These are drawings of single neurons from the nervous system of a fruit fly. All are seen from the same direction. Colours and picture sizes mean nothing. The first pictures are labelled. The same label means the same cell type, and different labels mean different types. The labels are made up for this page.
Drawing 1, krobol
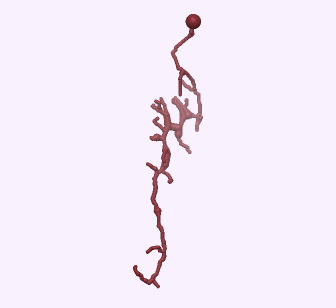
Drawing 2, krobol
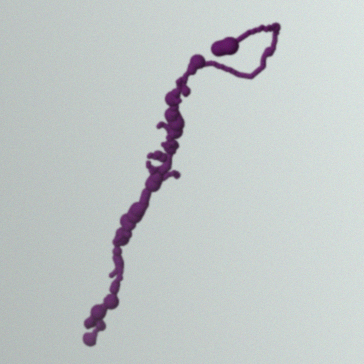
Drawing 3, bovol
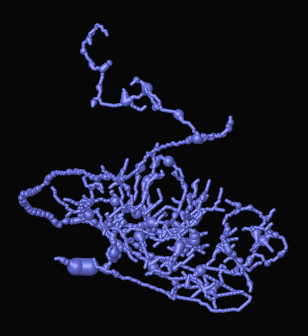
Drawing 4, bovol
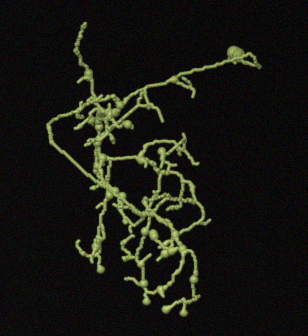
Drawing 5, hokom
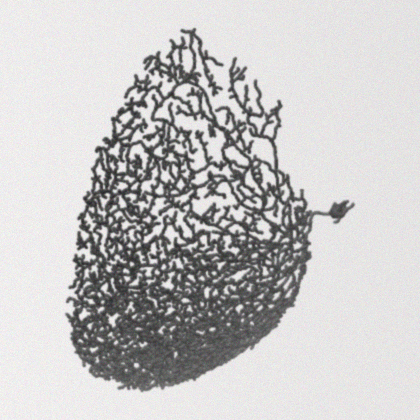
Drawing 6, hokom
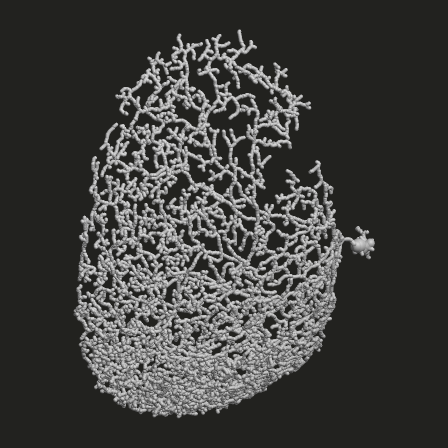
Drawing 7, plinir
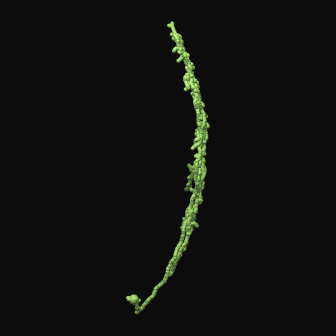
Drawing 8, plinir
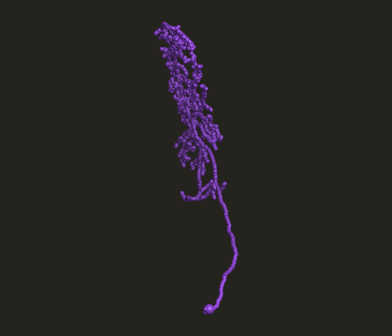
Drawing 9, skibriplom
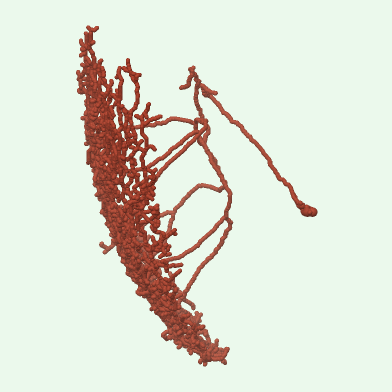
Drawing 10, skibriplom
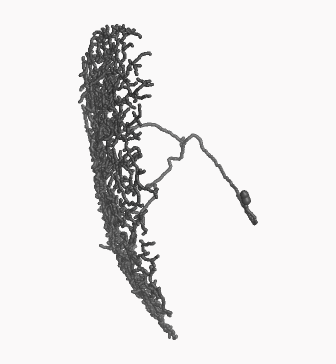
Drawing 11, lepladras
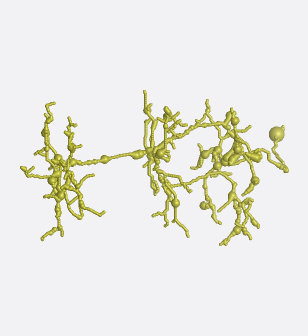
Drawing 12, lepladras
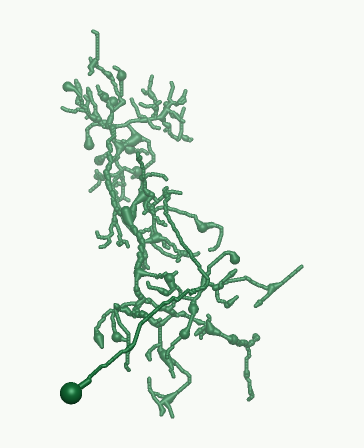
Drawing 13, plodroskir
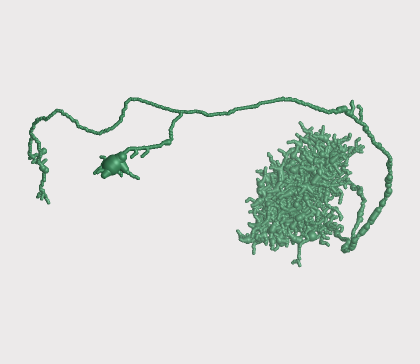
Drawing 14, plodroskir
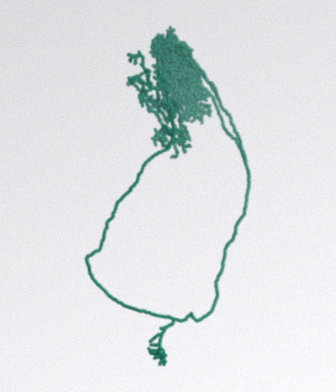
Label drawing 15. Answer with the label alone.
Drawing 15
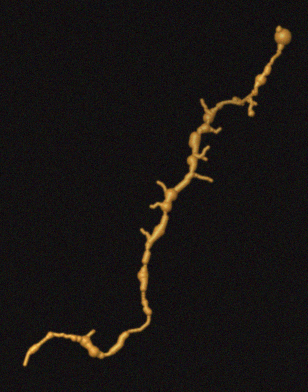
krobol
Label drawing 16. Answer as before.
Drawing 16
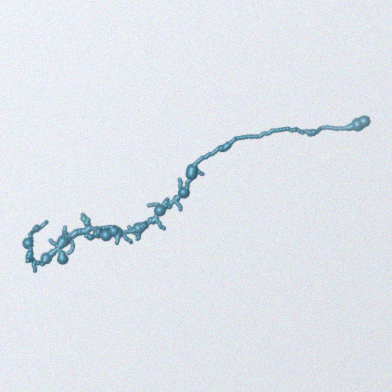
krobol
